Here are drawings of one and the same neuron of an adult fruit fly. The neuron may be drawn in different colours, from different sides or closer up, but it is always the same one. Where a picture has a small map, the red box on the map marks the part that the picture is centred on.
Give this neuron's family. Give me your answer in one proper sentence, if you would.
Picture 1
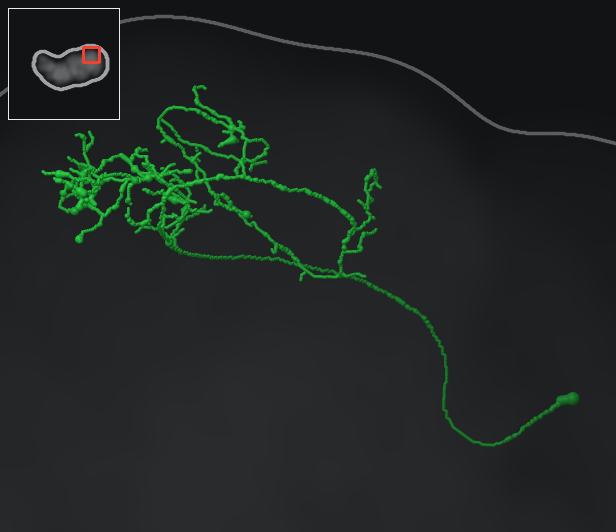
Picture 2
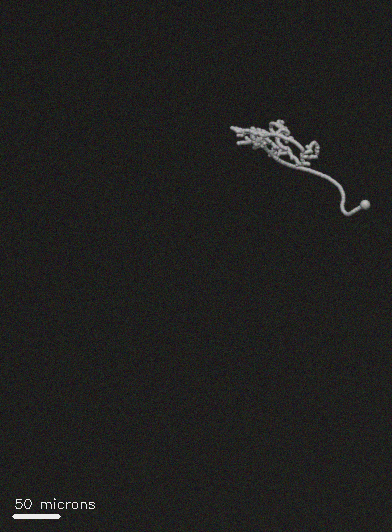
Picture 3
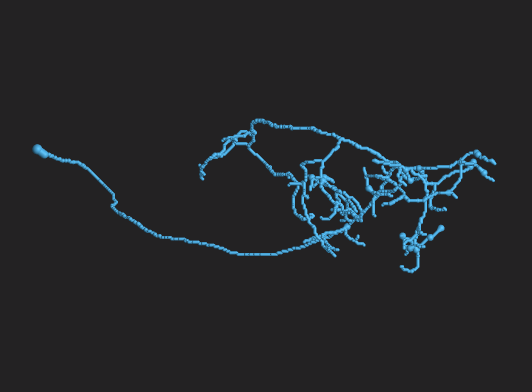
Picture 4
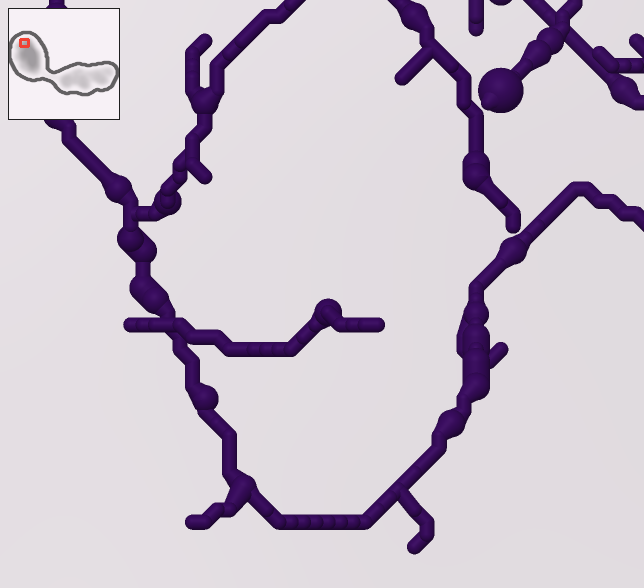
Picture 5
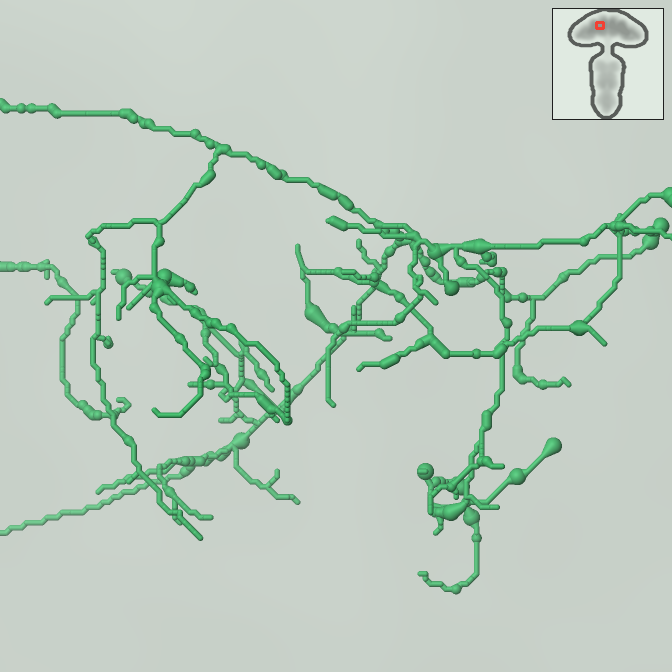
The family classification of the neuron is hemilineage SIPa1_ventral.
